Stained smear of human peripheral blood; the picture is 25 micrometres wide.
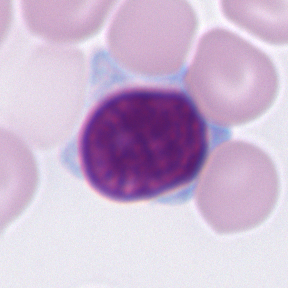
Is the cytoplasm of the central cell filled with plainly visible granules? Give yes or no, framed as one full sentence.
No, this cell has a cytoplasm without visible granules.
